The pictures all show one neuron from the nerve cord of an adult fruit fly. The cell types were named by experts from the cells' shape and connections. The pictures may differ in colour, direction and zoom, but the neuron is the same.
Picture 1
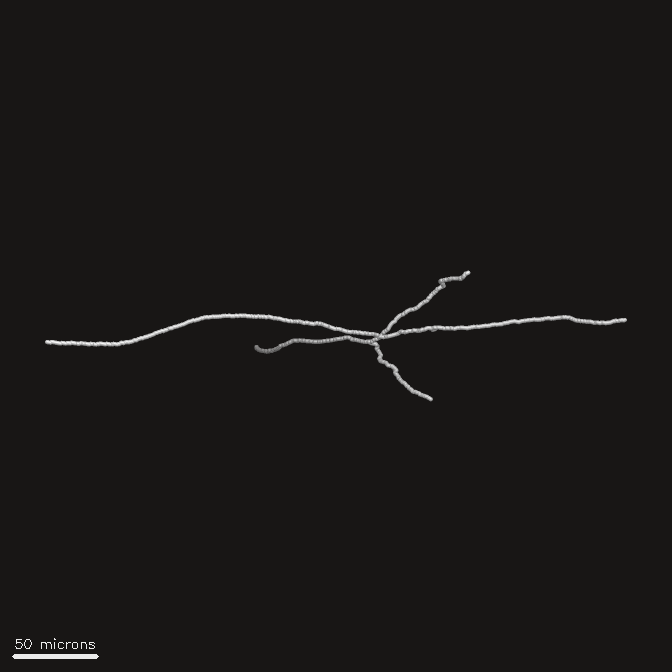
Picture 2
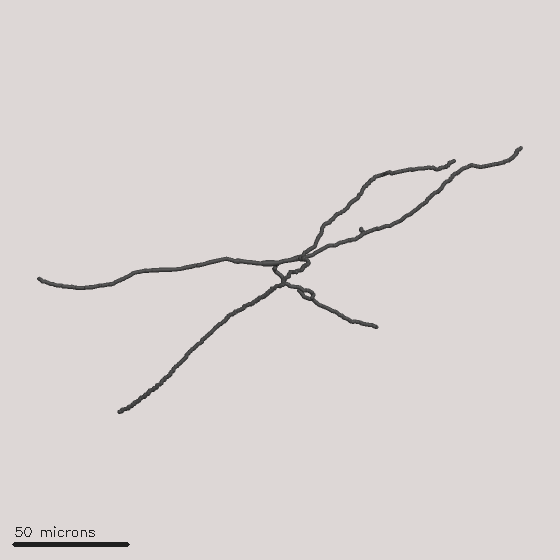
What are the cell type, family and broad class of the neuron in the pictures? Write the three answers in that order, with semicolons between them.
SApp14; class mechanosensory proprioceptive; sensory neuron ascending to the brain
